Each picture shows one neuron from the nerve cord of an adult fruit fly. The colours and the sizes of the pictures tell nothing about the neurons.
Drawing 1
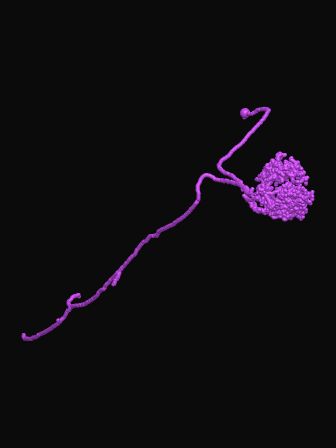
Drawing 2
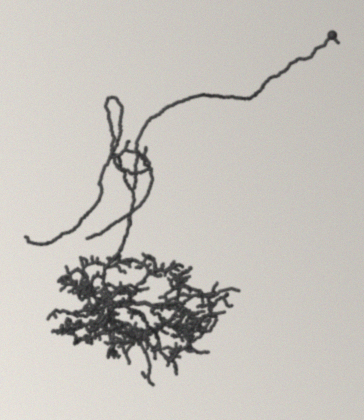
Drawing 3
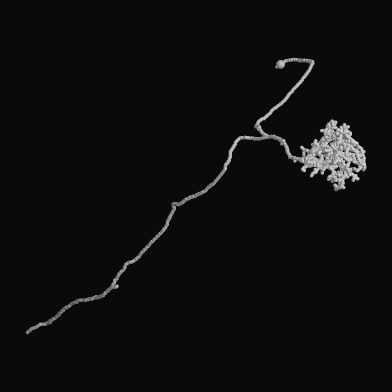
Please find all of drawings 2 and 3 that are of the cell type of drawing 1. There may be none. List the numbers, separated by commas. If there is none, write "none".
2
